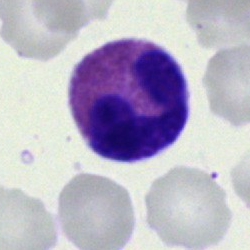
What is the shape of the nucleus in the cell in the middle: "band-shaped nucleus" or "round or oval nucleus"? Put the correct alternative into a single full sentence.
The cell carries a nucleus shaped as a curved band without separate lobes.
